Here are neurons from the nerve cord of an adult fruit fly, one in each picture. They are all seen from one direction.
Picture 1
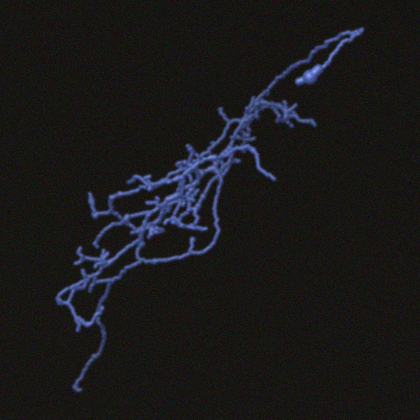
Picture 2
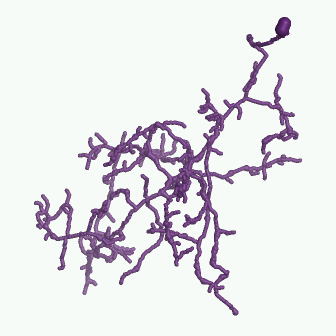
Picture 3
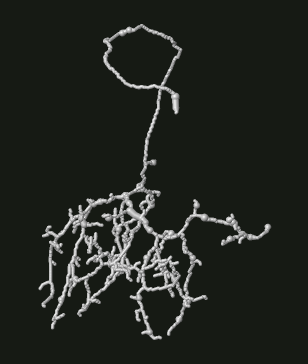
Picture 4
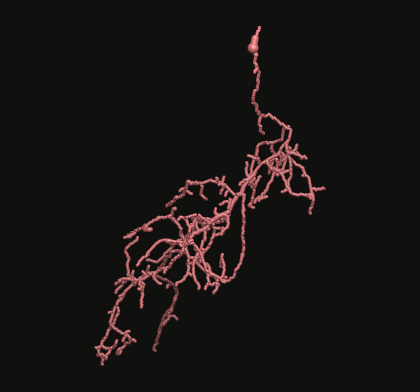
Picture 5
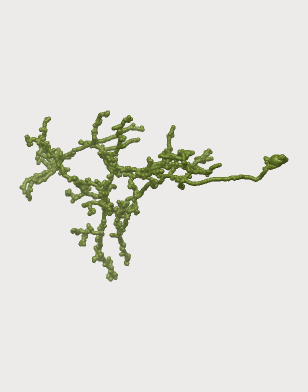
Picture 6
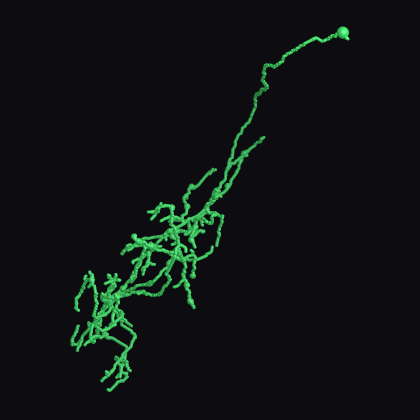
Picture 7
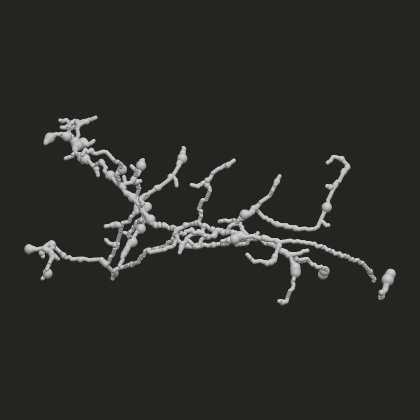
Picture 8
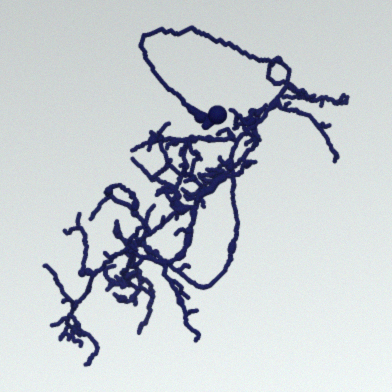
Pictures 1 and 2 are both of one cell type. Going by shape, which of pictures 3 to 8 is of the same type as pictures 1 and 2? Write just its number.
8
